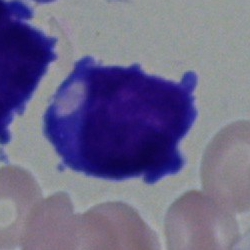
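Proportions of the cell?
Wider from side to side than it is tall.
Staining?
Deep blue-violet throughout, so the nucleus is hard to separate from the cytoplasm.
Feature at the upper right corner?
A rounded knob protruding from it.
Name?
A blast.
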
